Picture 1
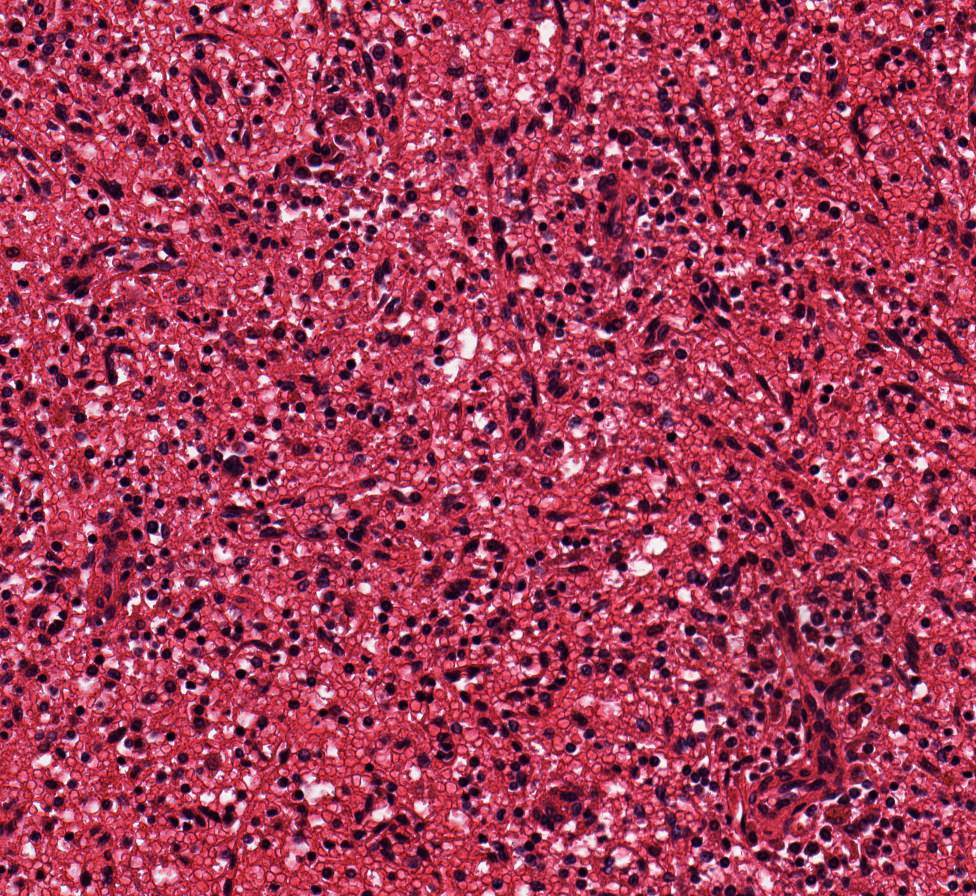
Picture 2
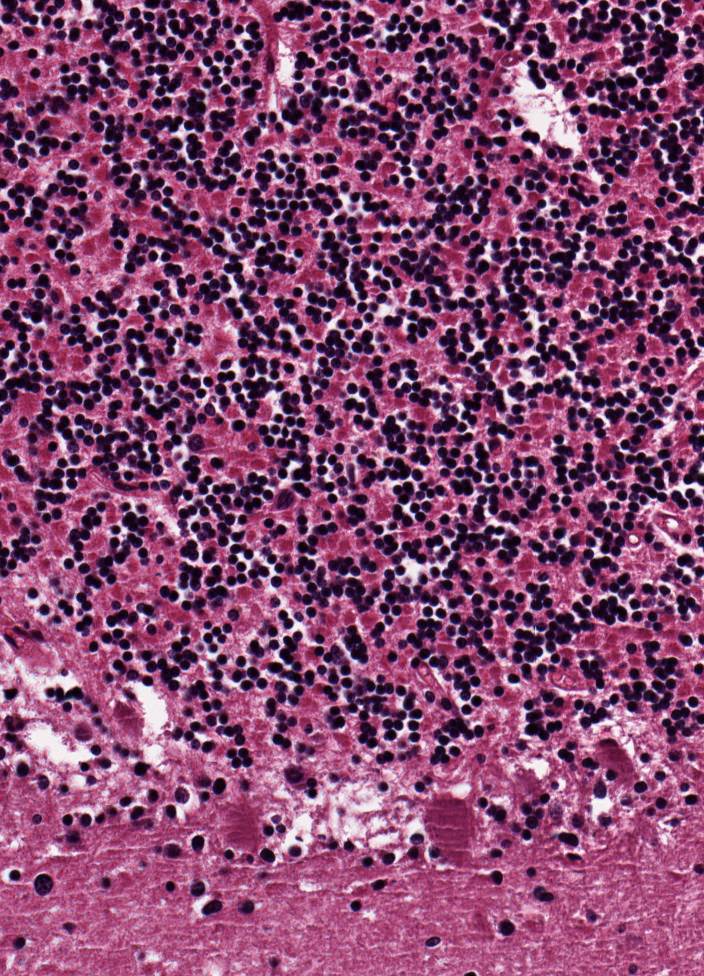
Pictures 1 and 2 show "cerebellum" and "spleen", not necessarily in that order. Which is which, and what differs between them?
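As I see it, the spleen is picture 1 and the cerebellum is picture 2. In the first, cells spread diffusely across the whole field, with no lobules, nests or other organised units at all. Most of the nuclei are small, round and dark, though some elongated spindle-shaped ones run in short streams in varying directions. Between them, the background is a fine pink meshwork of small rounded outlines, rather like a honeycomb. In the second, a dense layer packs cells with small, round, dark nuclei and scant cytoplasm closely together, broken by small cell-free islands of pink material. Along its border with the pale bottom layer runs a row of large neuron cell bodies with pink cytoplasm. That bottom layer is finely fibrillar pink material holding only scattered small nuclei.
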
